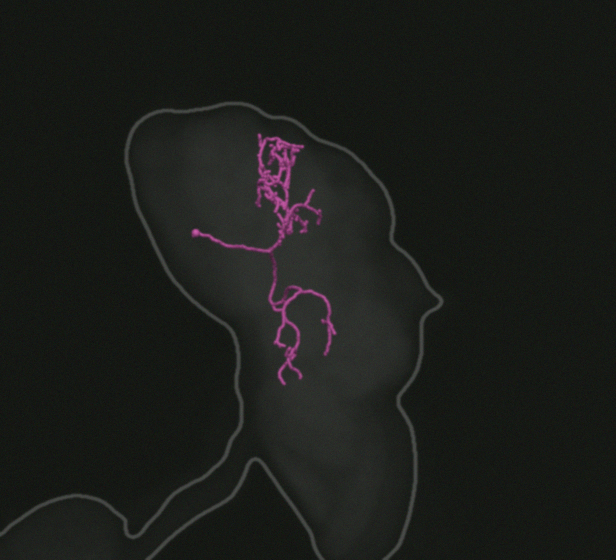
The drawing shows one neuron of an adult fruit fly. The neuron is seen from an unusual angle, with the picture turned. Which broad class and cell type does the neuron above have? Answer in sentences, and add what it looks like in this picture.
It is a central-brain intrinsic neuron. It is of cell type SCL001m. As drawn here it is taller than it is wide.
